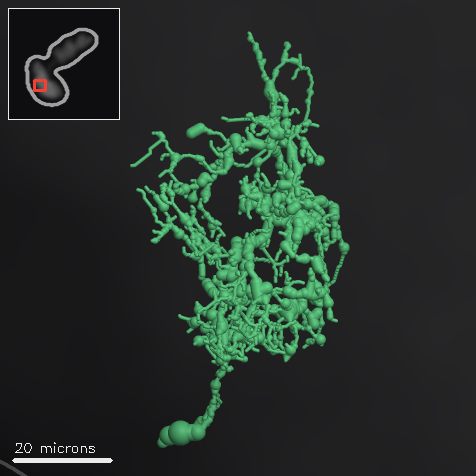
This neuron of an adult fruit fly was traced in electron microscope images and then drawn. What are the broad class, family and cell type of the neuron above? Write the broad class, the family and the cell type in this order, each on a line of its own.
central-brain intrinsic neuron
hemilineage TRdl_b
PRW047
